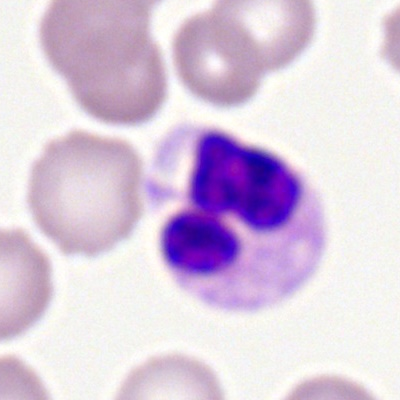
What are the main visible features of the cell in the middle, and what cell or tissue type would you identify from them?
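So, first the nucleus: it splits into two lobes, and its chromatin is dark purple and coarsely clumped. Then the cytoplasm, pale pinkish-lilac, with only fine, faint granularity and no coarse orange granules. This is a segmented neutrophil.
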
